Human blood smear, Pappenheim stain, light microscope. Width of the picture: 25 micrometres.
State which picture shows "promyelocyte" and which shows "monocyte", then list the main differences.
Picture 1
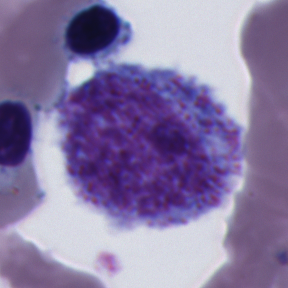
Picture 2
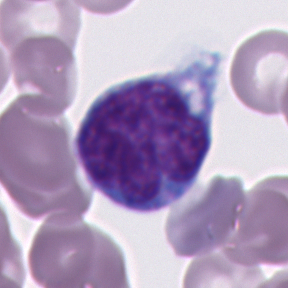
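Of the two, the monocyte is in picture 2 and the promyelocyte in picture 1. Their granules set them furthest apart. In picture 1 many coarse, reddish-purple granules crowd the whole cell, reaching right out to its edge.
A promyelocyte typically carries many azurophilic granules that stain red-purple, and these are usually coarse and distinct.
In picture 2, by contrast, the cytoplasm shows no distinct granules.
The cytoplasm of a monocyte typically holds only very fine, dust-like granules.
The promyelocyte's outline is roughly oval. Its nucleus is largely hidden by the overlying granules, leaving only a faint darker nuclear area slightly right of the cell's centre. In picture 2 the nucleus is about 11 micrometres across, with no distinct nucleolus standing out. A pale unstained patch lies within the monocyte's cytoplasmic tail. Red cells surround the monocyte, no other nucleated cell is in view, and its image is slightly soft in focus.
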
